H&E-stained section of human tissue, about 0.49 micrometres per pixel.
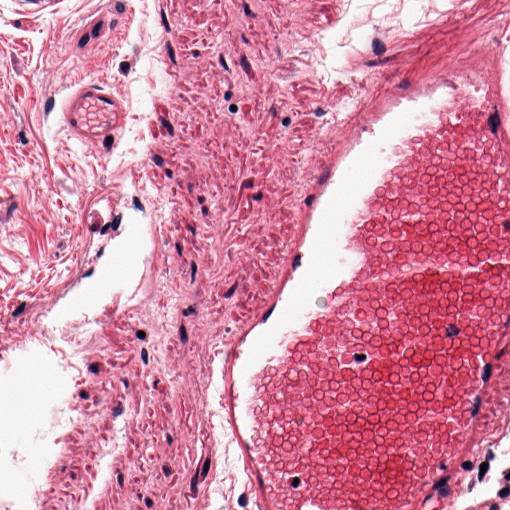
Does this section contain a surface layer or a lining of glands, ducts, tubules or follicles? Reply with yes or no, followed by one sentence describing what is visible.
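No. No epithelium is present anywhere in the field.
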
